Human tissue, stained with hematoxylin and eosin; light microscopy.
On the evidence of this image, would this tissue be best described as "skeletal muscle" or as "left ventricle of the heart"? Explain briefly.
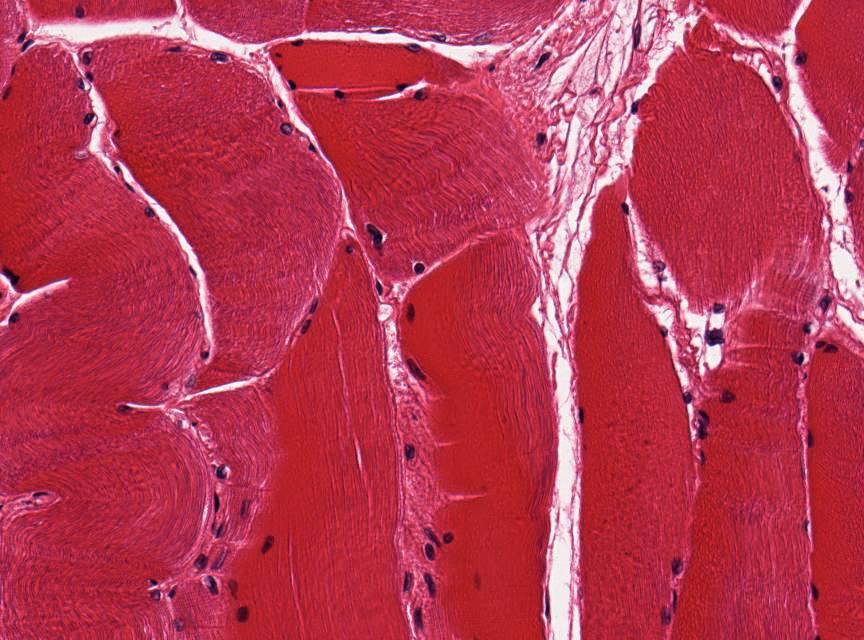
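Answer: skeletal muscle. Large, closely packed fibres with deep red eosinophilic cytoplasm fill the field. The nuclei are small, dark and flattened, and lie at fibre edges rather than centres.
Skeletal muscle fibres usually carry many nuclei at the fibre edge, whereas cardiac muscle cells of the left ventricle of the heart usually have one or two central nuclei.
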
